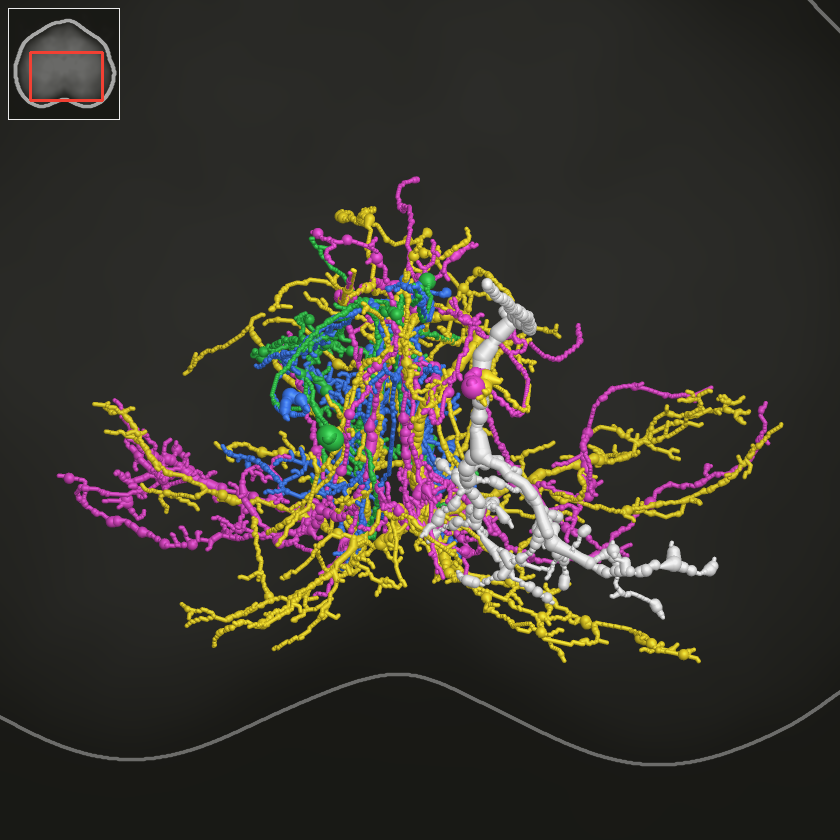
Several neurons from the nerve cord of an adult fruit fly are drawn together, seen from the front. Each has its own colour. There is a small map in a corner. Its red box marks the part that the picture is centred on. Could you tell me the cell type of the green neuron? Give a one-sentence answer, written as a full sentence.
This neuron represents the cell type AN08B109.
